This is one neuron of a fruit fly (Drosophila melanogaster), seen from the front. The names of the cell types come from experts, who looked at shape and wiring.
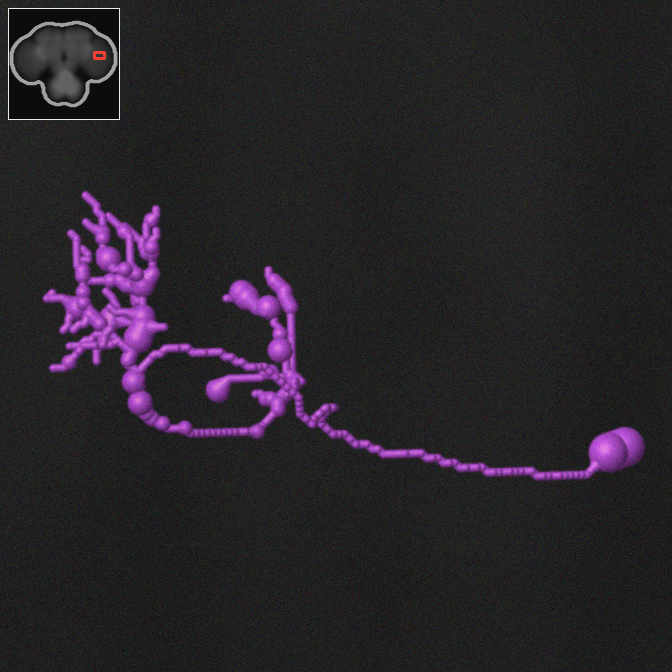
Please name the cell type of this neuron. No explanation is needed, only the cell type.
T5b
